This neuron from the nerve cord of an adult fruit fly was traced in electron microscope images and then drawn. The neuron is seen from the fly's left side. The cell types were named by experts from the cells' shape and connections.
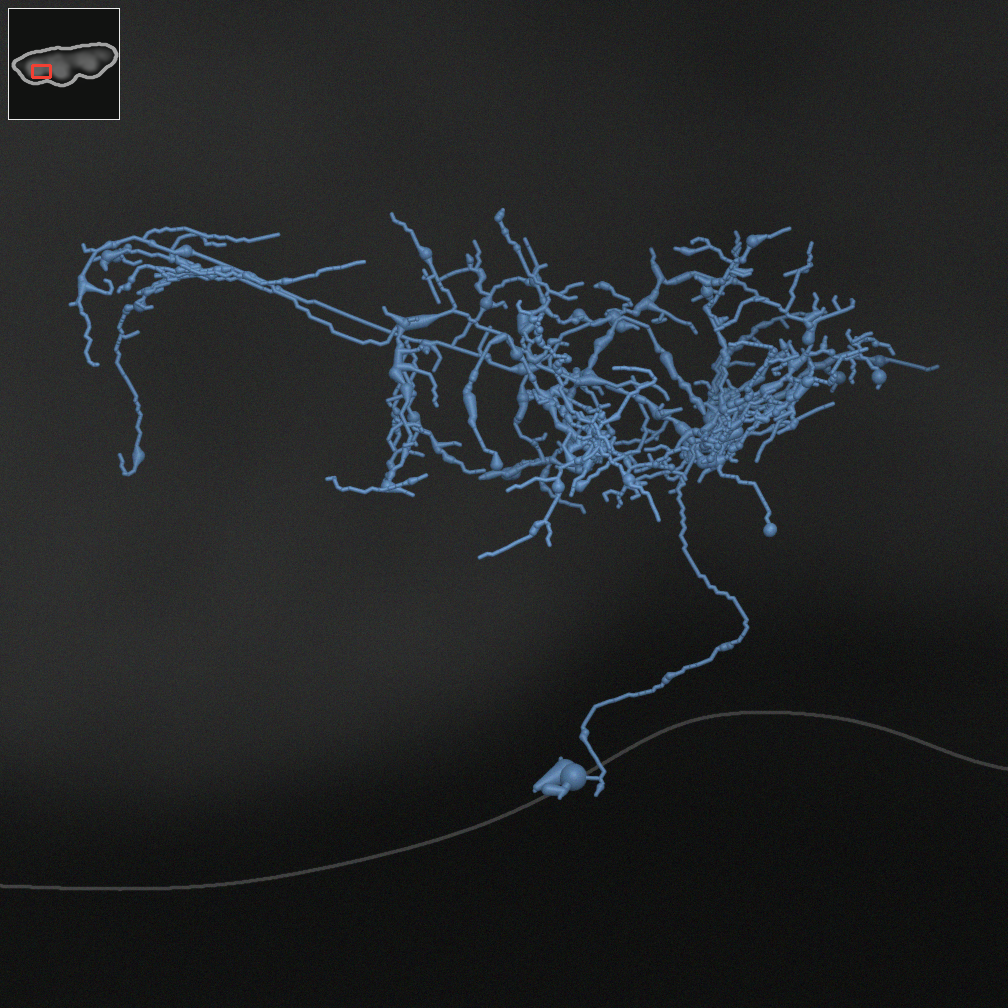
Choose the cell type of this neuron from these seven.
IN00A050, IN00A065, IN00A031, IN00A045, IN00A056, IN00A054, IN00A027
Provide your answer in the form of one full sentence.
The cell type to which this neuron belongs is IN00A065.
